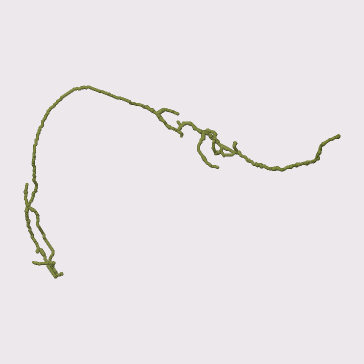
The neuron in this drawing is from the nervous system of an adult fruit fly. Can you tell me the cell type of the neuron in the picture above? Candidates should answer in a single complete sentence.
With respect to cell type, this neuron is ORN_VM6v.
